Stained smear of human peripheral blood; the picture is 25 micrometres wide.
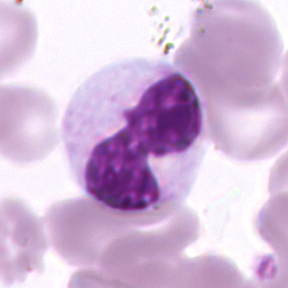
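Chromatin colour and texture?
Dark purple, coarsely clumped.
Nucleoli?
None seen.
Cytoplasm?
Fine, faint violet, dust-like granules; no vacuoles.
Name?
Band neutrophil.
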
